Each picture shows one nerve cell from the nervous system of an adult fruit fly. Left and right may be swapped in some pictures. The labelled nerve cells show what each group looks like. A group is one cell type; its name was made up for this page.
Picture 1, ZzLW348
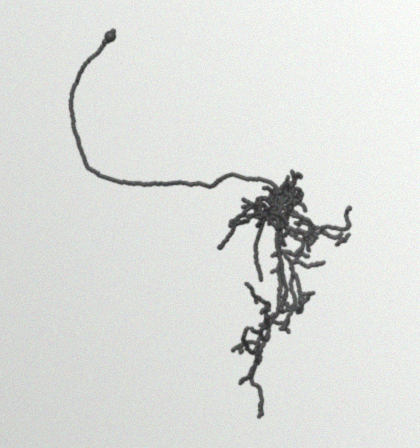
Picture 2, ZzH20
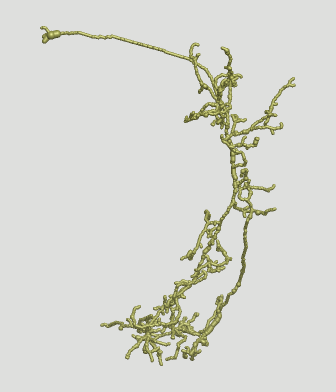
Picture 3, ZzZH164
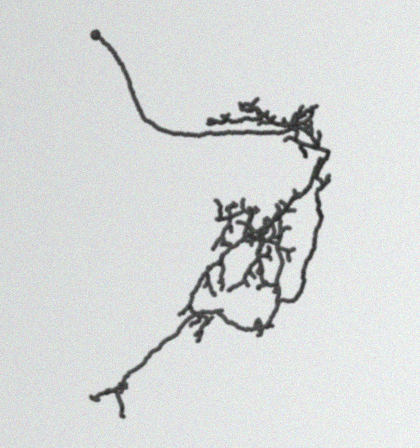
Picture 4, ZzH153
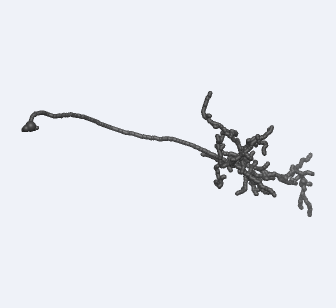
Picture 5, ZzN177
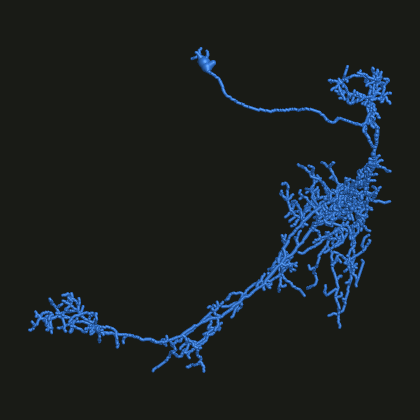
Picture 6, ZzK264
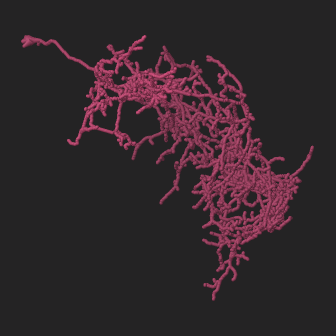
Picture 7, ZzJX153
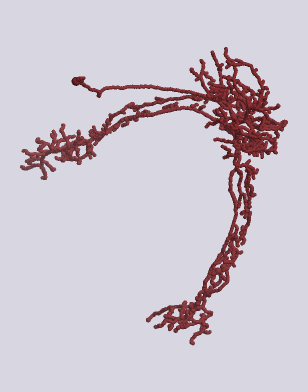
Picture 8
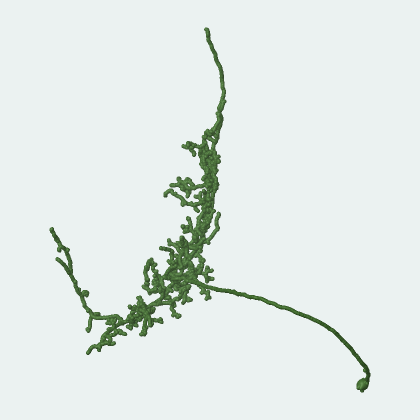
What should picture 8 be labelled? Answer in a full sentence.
It belongs to ZzLW348.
